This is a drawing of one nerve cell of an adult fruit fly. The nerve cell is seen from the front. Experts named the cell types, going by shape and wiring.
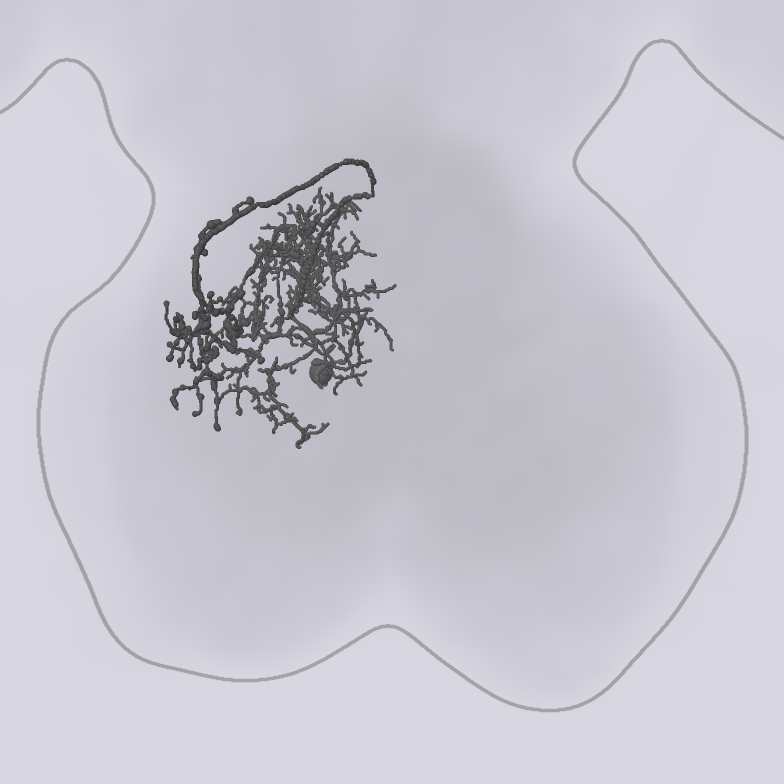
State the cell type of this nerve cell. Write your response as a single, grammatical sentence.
The type of this nerve cell is the cell type IN03A011.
